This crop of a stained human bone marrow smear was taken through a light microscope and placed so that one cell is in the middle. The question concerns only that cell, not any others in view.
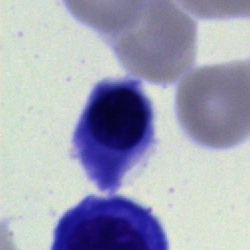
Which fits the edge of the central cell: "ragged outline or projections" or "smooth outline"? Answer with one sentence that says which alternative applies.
The outline of the cell is rough, not smooth.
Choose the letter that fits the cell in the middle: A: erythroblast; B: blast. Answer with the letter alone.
A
